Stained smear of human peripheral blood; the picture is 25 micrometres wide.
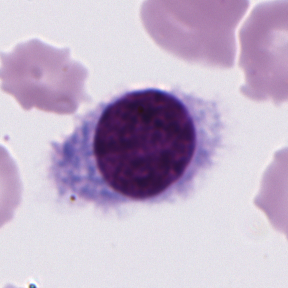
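Hairy cell, centre of a stained peripheral blood smear. Its edge is ragged and fringed rather than smooth. The rim of cytoplasm is broadest to the left of the nucleus, and no vacuoles show within it. The nucleus lacks any notch, fold or lobe.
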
